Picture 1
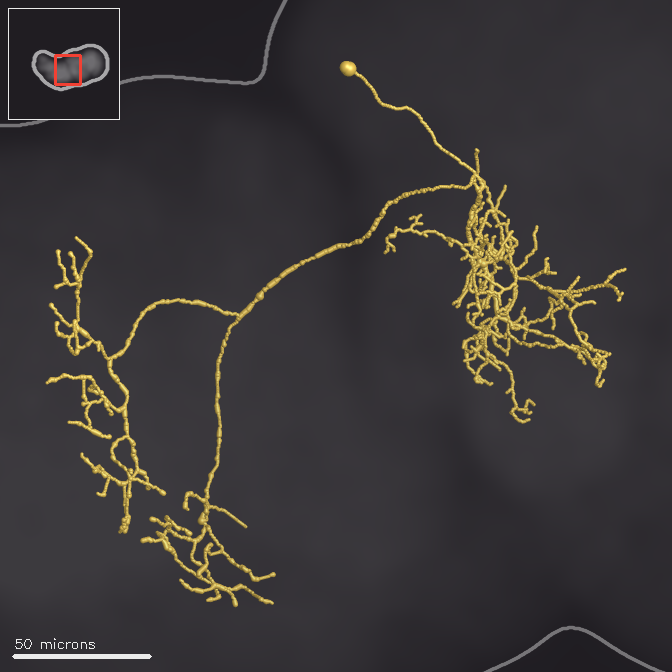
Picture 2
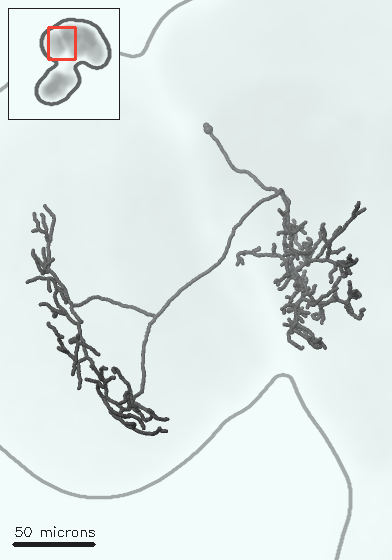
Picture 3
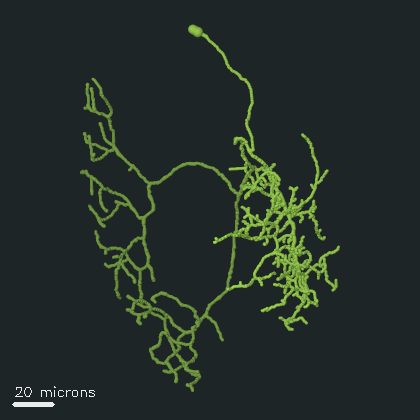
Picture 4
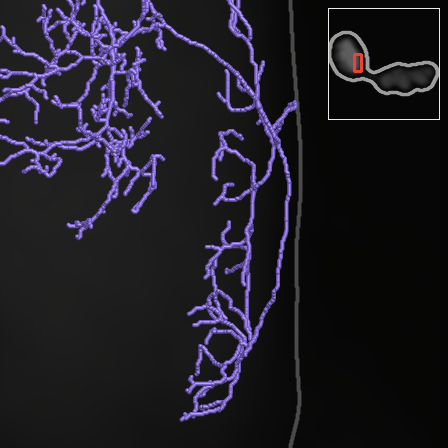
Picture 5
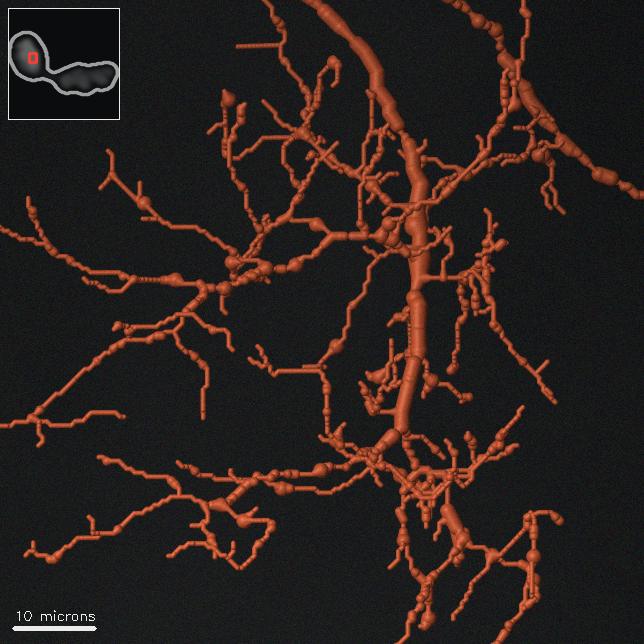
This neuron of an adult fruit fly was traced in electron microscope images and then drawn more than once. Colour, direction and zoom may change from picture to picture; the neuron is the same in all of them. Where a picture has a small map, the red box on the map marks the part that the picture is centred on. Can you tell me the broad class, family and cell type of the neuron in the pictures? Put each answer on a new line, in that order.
visual centrifugal neuron
hemilineage VLPp&l1_posterior
LPT114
